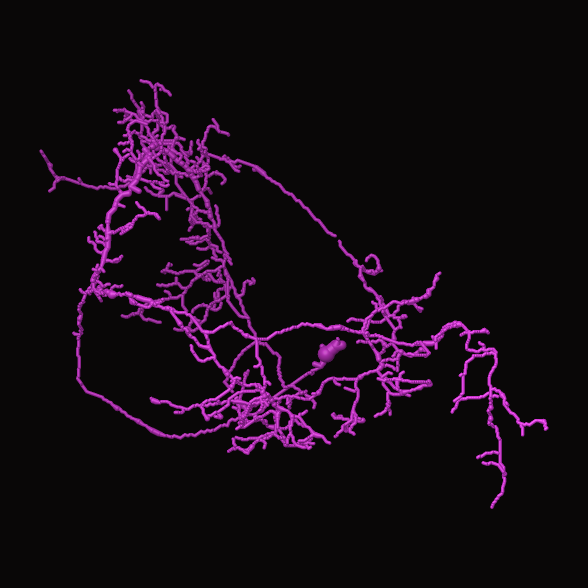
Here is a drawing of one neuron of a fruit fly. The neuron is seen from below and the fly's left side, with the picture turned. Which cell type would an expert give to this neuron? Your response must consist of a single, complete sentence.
This neuron is classified under the cell type SMP334.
